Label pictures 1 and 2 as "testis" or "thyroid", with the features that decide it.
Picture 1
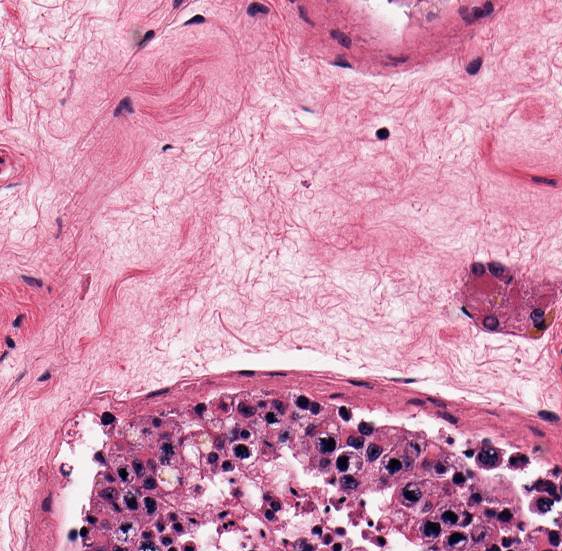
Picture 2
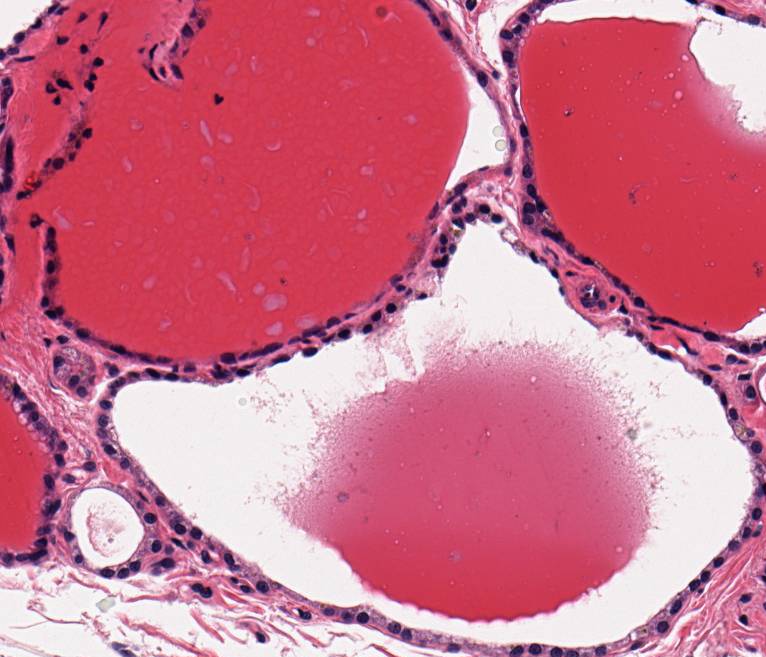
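Testis occupies picture 1; thyroid, picture 2. Several layers of rounded cells pack the testis tubule; many of their dark round nuclei show coarse clumped chromatin. A thin pink layer with flattened spindle-shaped nuclei bounds it. At mid-height on the right lies a small cluster of polygonal cells with abundant pink granular cytoplasm, round nuclei and yellow-brown pigment. A few large rounded follicles, one filling the lower centre, make up the thyroid field, with thin septa of pink fibrous stroma between them. A single layer of flattened to low cuboidal cells with small, round to oval, dark nuclei lines each follicle.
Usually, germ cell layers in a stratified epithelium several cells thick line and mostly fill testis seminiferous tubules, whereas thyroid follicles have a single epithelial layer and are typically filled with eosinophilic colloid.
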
